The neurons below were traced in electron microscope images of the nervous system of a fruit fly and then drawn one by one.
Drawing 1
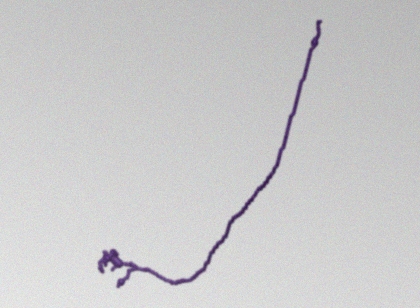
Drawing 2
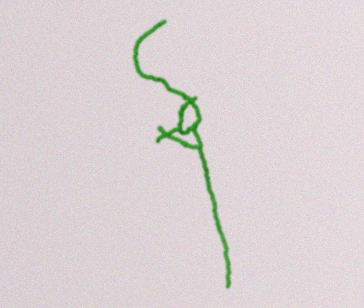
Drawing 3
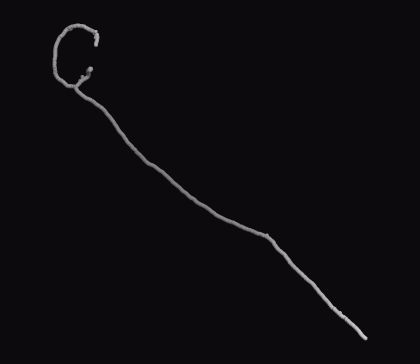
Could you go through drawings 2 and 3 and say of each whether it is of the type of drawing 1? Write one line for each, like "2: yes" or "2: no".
2: no
3: no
